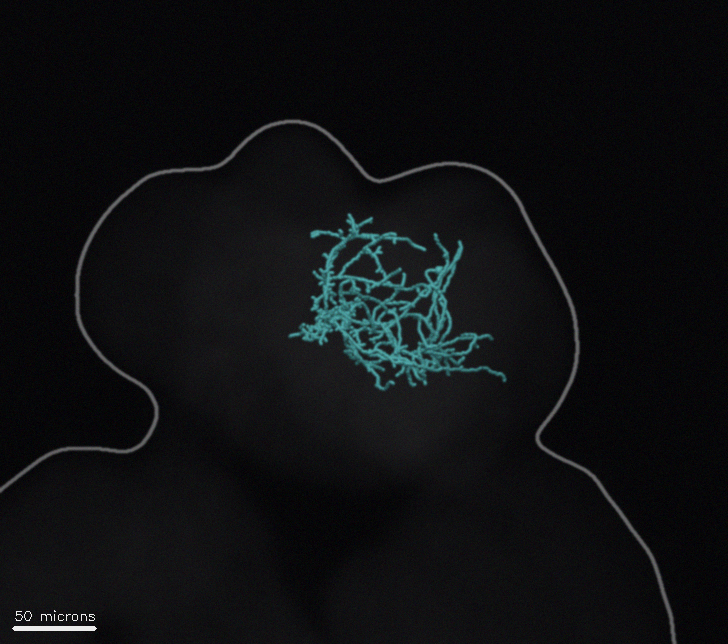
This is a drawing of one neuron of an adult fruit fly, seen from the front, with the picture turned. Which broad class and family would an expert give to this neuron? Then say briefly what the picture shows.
It is a nerve-cord intrinsic neuron. Its family is hemilineage 12A. The cell body can be seen in the middle of the picture. By the scale bar it is about 130 microns wide in this view.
